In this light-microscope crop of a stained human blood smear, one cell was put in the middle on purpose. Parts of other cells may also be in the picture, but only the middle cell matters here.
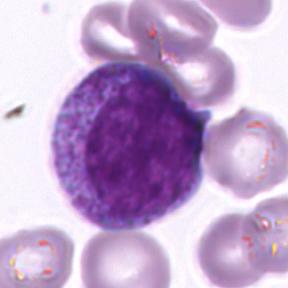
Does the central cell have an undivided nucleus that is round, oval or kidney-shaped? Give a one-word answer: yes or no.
Yes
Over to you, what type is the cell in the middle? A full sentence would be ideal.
The identification for the central cell is a myelocyte.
